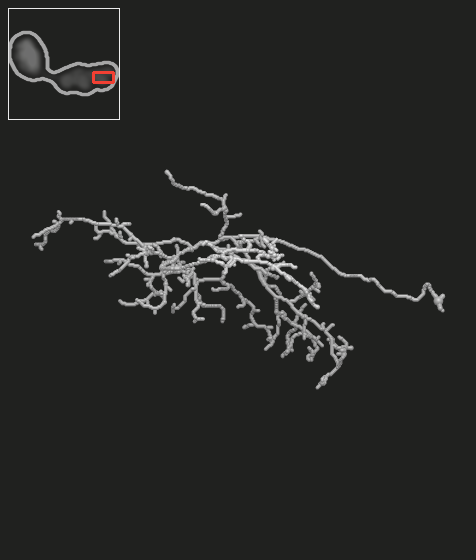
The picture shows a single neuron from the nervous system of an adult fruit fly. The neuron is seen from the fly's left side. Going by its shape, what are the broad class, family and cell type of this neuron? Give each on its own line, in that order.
nerve-cord intrinsic neuron
hemilineage 21A
IN21A051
